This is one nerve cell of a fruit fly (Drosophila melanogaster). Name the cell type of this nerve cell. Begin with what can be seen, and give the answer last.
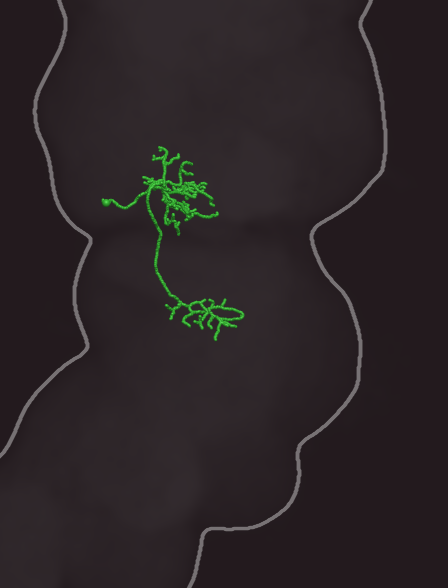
As drawn here it is taller than it is wide. It is a visual centrifugal neuron. It is of cell type LPT115.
